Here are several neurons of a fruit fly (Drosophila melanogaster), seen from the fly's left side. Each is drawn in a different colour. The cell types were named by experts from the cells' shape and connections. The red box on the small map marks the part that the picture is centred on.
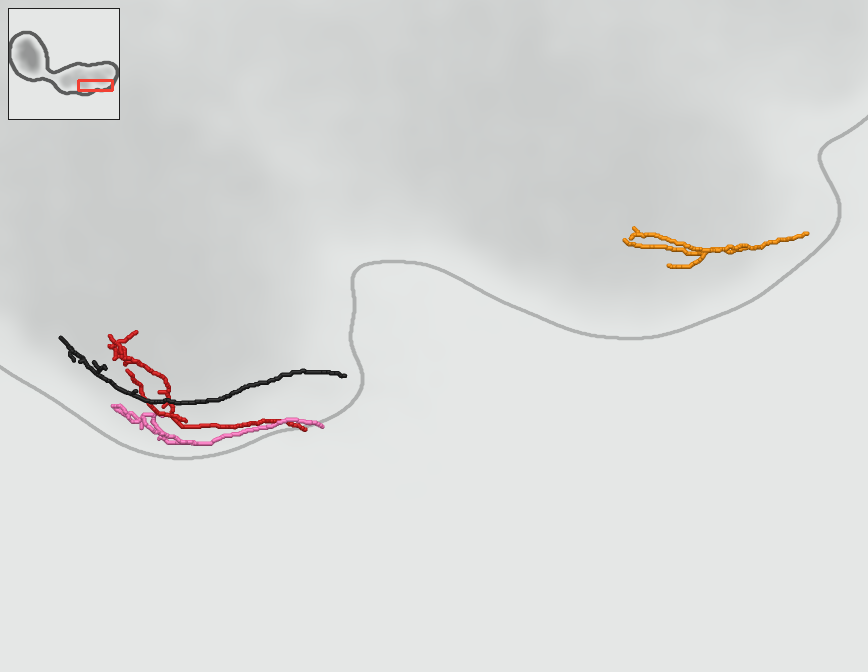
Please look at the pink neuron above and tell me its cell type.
SNta26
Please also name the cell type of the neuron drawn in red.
SNta29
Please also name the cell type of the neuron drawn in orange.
SNxx33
